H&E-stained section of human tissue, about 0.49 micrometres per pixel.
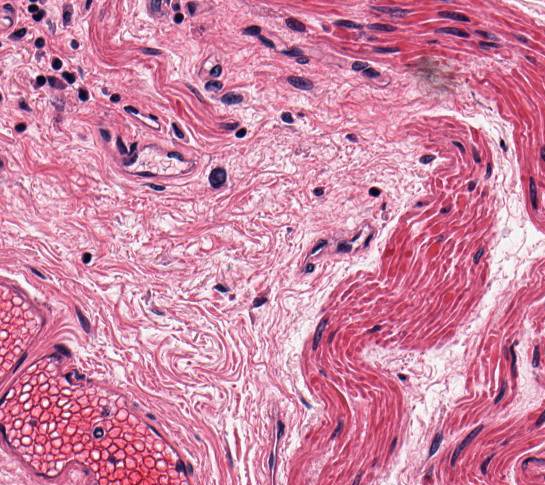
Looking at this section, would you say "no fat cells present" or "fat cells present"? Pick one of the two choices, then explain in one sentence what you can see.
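No fat cells present. No fat cells are seen in the field.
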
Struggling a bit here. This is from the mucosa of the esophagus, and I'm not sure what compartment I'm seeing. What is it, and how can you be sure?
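Loose connective tissue: pale pink, with wavy fibres, it fills the centre and left of the field. Along the right side curve wavy bands of dense, deep pink spindle cells with elongated nuclei.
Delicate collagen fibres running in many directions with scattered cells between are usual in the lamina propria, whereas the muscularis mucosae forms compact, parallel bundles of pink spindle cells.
Lower left, a vessel lumen is tightly packed with red blood cells.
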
